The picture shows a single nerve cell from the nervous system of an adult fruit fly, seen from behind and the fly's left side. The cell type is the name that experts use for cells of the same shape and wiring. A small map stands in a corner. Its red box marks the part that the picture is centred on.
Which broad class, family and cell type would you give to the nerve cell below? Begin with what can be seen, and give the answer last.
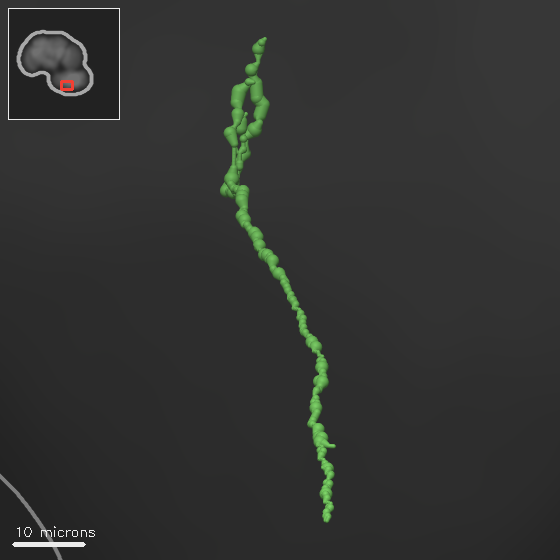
The drawing shows no cell body. By the scale bar it is about 70 microns tall in this view. It has a dozen or fewer branch ends. Its broad class is sensory neuron entering the nerve cord. Its family is called class mechanosensory proprioceptive. It is of cell type SNpp57.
